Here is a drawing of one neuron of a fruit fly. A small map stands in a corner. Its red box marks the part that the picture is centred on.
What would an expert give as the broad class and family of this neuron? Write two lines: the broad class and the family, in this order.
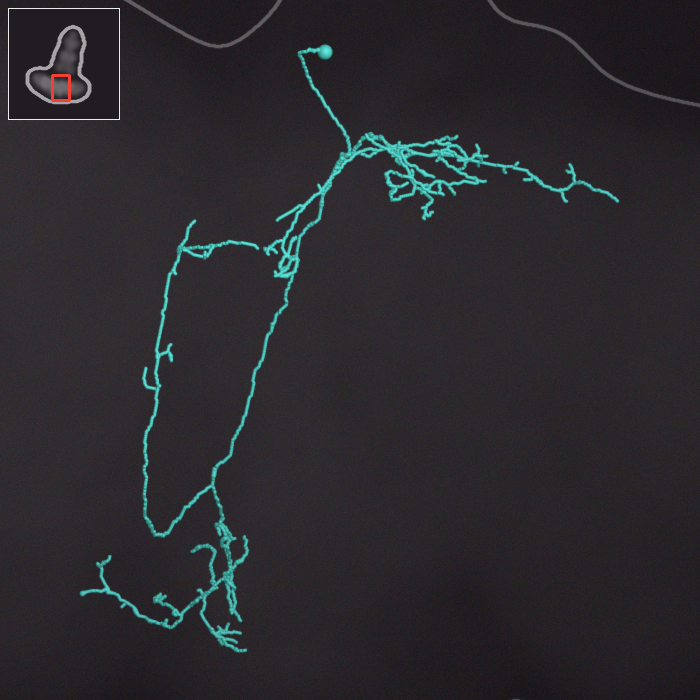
central-brain intrinsic neuron
hemilineage DM2_central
